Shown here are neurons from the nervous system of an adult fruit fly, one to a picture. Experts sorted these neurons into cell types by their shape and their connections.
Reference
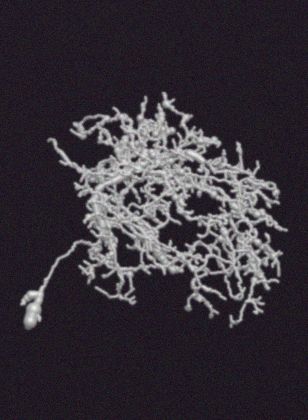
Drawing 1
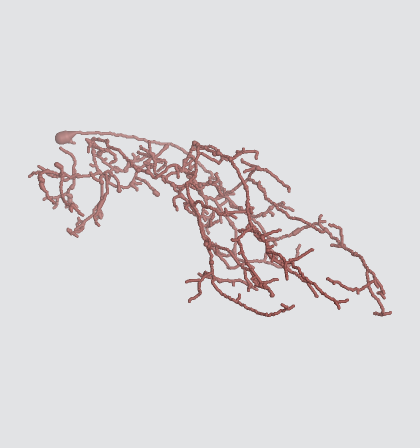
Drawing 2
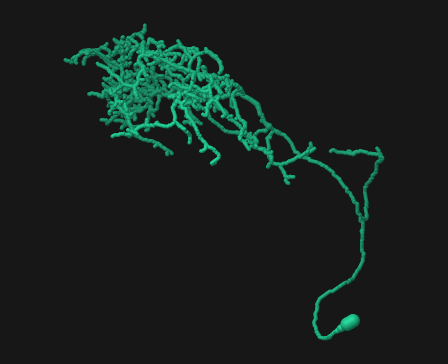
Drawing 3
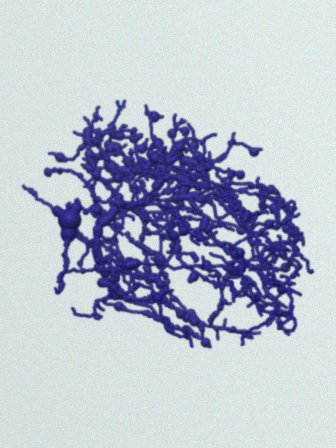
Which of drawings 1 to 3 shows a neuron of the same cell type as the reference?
Drawing 3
